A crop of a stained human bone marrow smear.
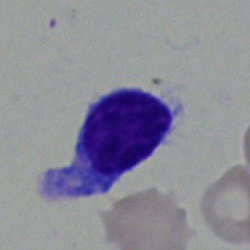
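Lymphocyte in a stained bone marrow smear, the cell in the middle. Item one, shape: a tail-like extension of cytoplasm projects toward the lower left. Item two, nucleus: deep purple throughout. Item three, cytoplasm: scant, blue, and gathered mostly in that tail.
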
